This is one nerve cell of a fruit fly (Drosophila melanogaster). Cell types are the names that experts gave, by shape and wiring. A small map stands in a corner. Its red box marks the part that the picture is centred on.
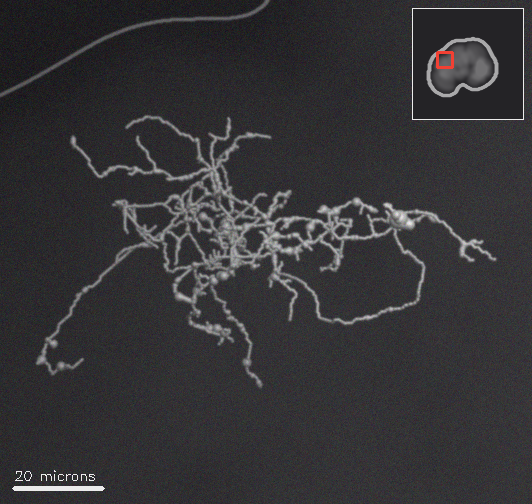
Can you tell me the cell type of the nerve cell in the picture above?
SMP409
